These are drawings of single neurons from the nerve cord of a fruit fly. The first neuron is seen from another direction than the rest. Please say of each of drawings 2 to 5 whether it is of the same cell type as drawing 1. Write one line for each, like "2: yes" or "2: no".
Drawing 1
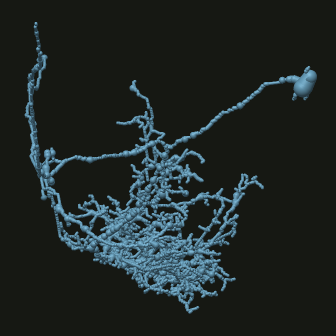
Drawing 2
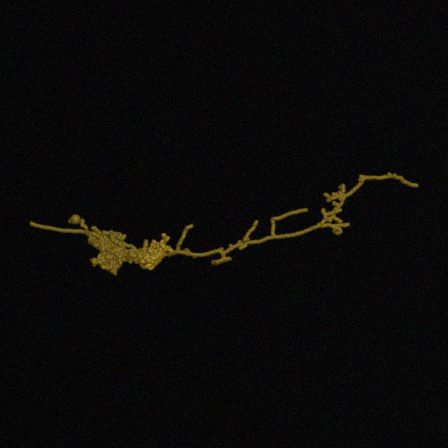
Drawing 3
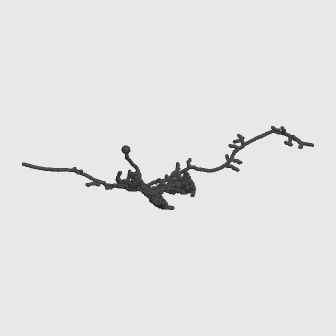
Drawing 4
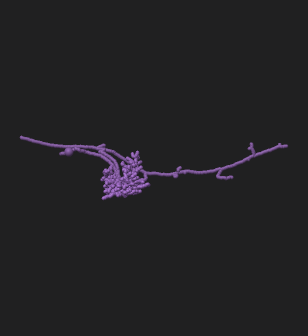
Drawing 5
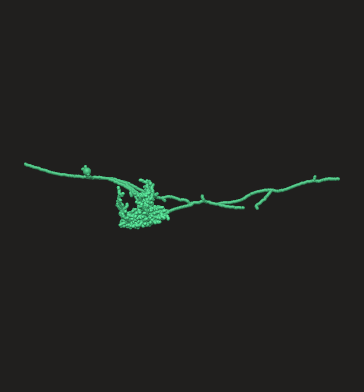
2: no
3: no
4: yes
5: yes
